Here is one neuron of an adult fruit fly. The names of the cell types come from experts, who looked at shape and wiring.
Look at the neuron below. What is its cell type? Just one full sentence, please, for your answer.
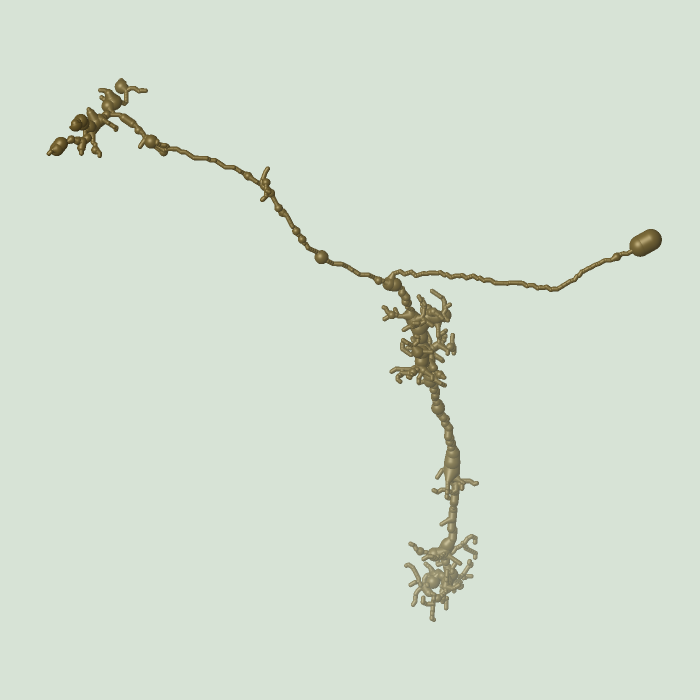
It is T2 that this neuron is, by cell type.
